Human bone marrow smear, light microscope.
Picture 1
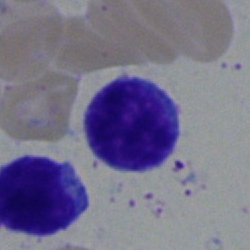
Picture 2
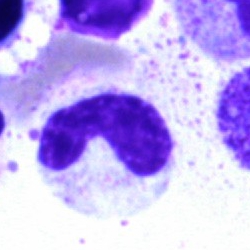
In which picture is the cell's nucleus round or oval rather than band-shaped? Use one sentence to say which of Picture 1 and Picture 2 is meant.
In picture 1, the nucleus of the cell is one compact round or oval mass.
